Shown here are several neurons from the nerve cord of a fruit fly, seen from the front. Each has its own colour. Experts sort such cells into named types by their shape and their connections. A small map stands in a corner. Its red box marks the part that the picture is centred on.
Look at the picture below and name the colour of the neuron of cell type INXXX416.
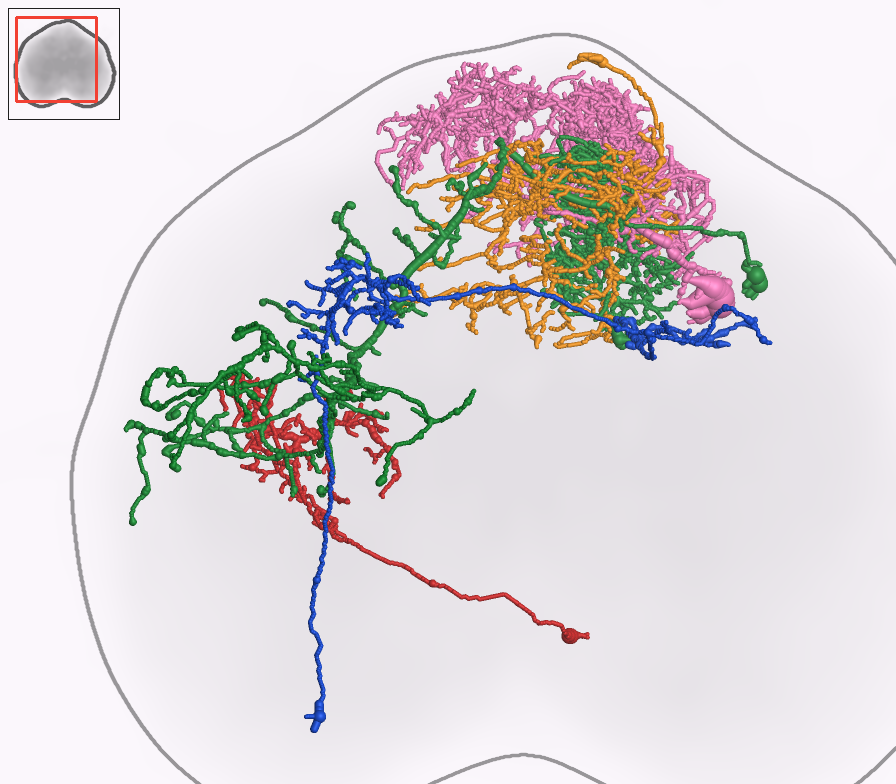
orange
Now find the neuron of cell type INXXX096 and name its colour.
green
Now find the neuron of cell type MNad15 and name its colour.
pink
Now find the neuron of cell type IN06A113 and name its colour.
blue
